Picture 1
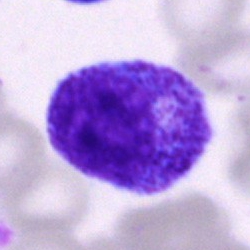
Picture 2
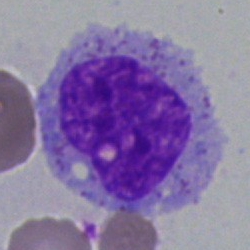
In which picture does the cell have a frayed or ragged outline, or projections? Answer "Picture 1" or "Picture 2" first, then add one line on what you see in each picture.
Picture 2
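Picture 1: The cell edge is smooth without surface projections.
Picture 2: The cell outline is slightly irregular, with a ruffled edge.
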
